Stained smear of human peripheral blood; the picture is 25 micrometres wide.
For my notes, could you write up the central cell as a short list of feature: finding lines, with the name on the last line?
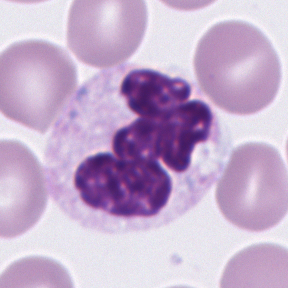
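Outline: round and smooth
Nucleus: several connected lobes
Nucleoli: none visible
Cytoplasm: fine, faint granules
Name: segmented neutrophil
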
